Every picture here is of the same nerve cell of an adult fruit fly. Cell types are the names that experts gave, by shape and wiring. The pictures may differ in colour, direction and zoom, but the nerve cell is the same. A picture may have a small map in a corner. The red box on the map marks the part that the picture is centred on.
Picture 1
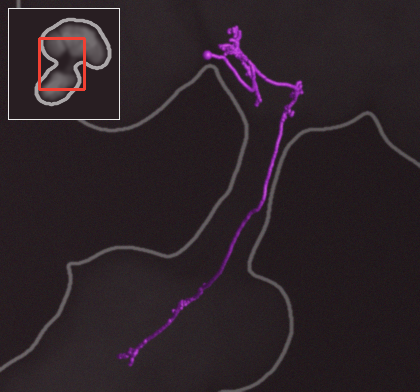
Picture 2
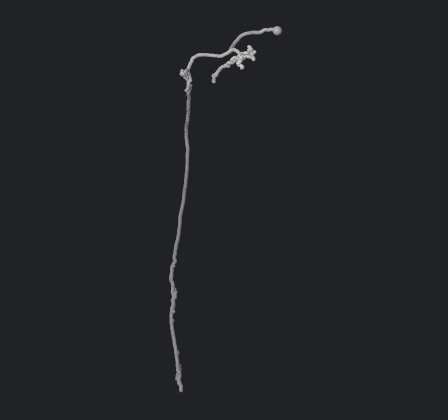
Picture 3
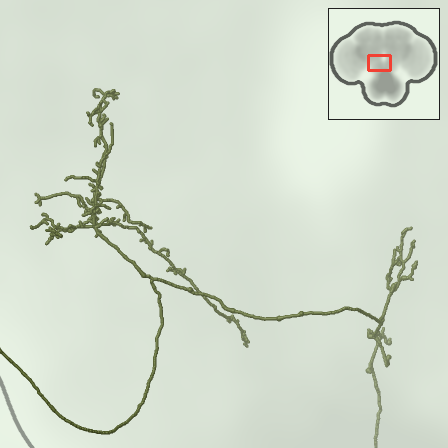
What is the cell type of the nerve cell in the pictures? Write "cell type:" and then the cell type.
cell type: DNge114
